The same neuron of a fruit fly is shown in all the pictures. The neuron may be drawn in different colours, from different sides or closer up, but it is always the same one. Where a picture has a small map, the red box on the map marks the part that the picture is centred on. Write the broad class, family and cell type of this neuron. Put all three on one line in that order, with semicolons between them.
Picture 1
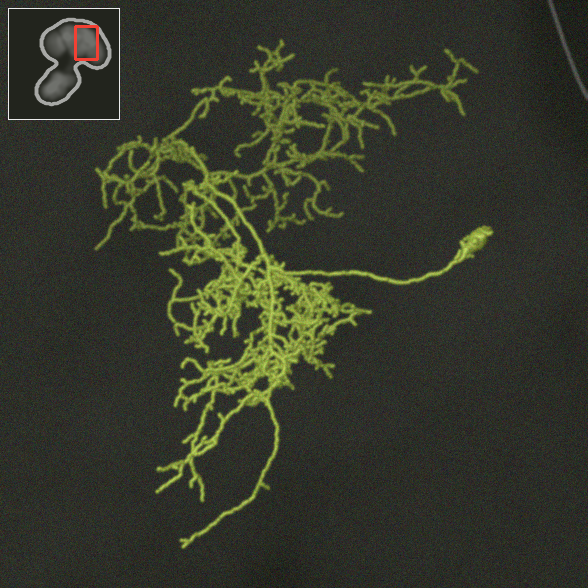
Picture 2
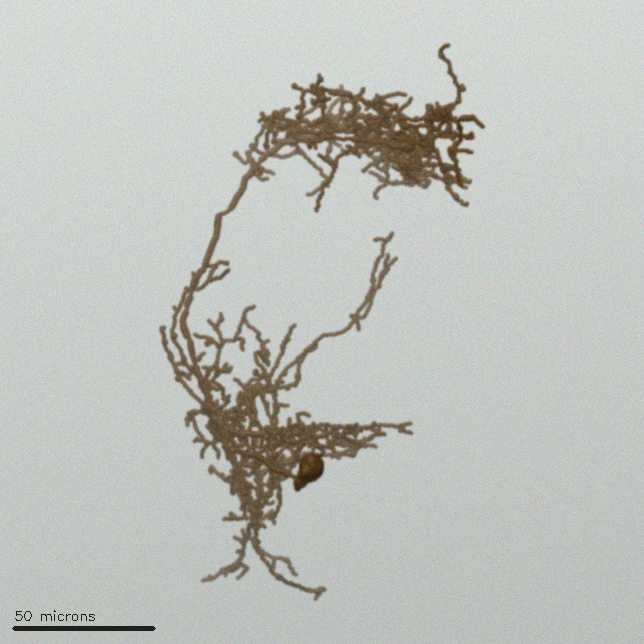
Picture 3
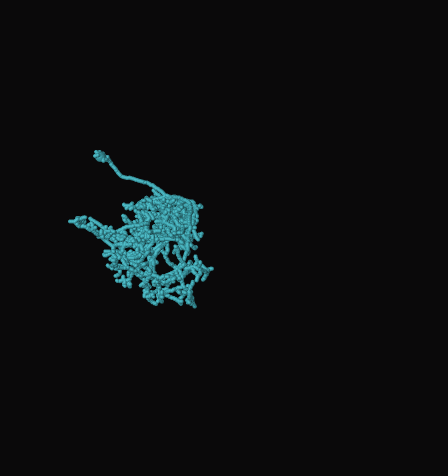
central-brain intrinsic neuron; hemilineage ALl1_ventral; VES012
